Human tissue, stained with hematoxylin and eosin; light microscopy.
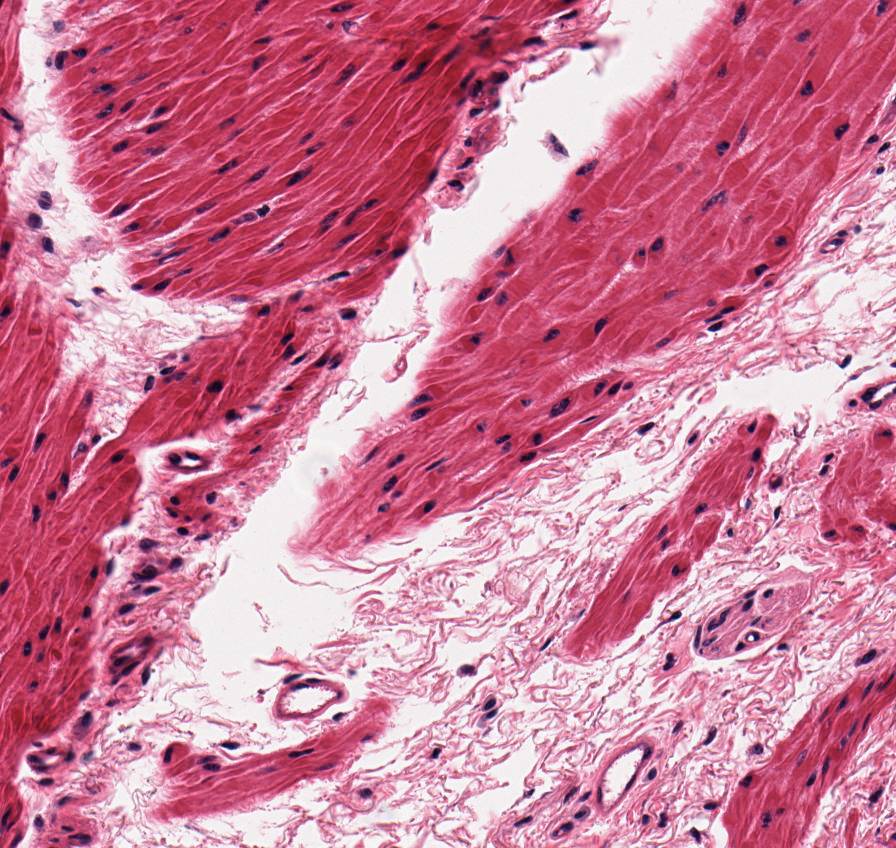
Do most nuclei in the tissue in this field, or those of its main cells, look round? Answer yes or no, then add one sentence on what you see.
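No. The muscle nuclei are elongated and lie inside the cells with their long axes parallel to the fibres.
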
